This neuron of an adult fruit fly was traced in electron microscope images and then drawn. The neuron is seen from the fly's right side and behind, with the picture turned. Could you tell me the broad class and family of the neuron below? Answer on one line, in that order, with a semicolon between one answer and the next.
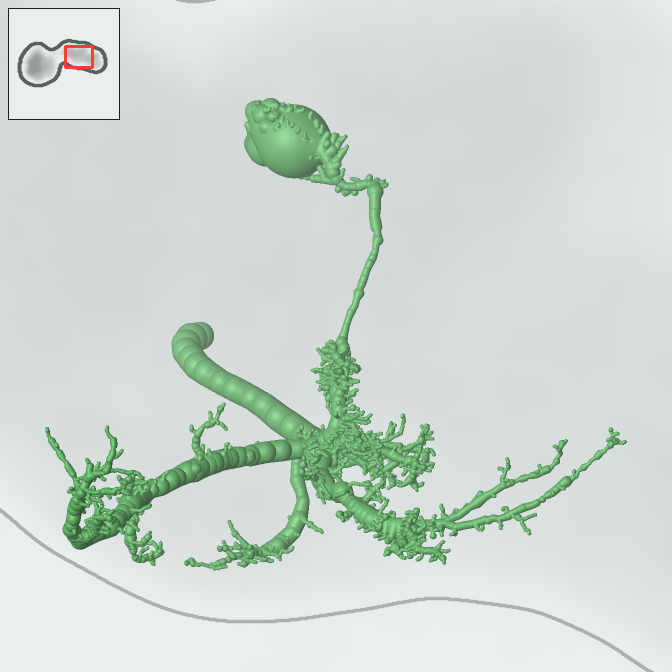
motor neuron of the nerve cord; hemilineage 16B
